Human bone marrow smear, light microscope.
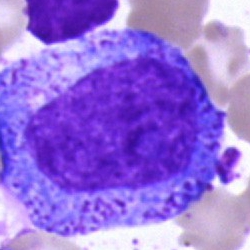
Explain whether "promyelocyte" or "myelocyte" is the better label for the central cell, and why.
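Promyelocyte. The deciding feature is the cytoplasm, which stains blue.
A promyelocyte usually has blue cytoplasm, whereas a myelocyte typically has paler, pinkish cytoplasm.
The nucleus fills most of the cell, leaving a cytoplasmic rim all round, and its chromatin is finely granular rather than clumped into dark blocks. Scattered purple granules lie in the cytoplasm.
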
